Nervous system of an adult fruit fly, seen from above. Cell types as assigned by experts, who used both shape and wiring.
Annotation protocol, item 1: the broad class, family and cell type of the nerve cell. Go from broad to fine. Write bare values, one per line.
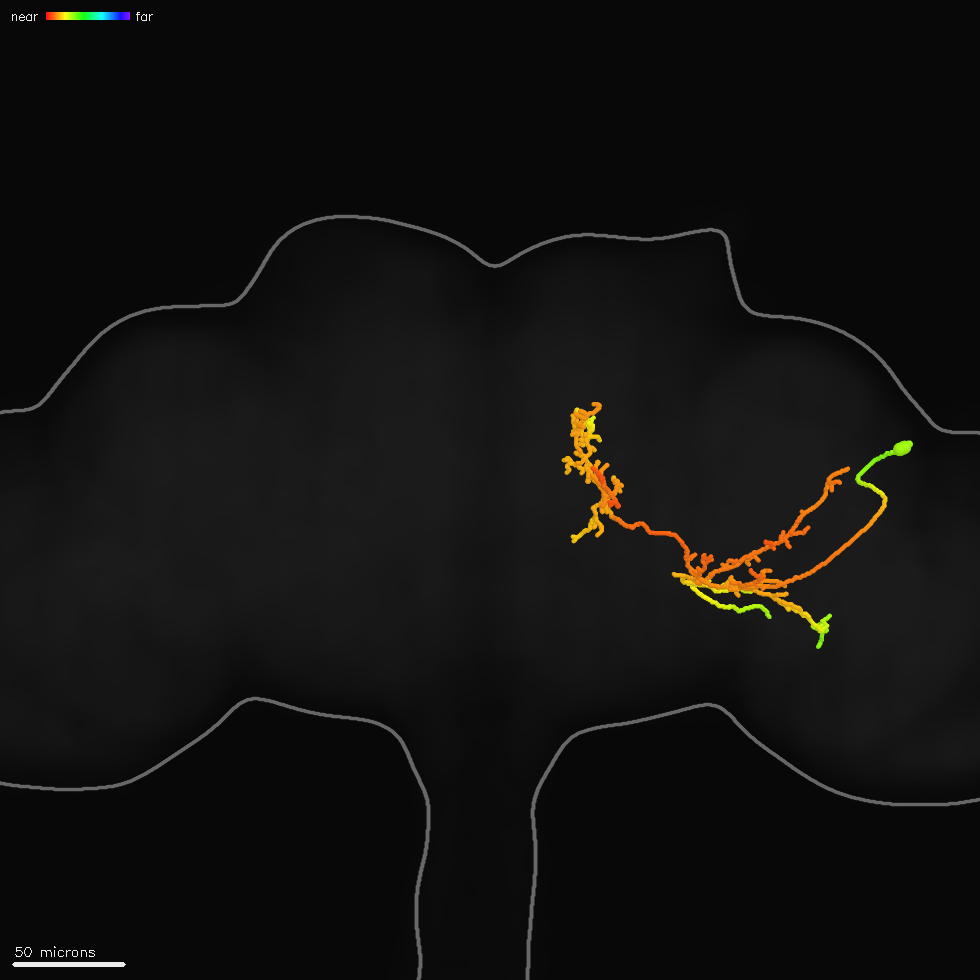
central-brain intrinsic neuron
hemilineage SLPav2
SMP046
